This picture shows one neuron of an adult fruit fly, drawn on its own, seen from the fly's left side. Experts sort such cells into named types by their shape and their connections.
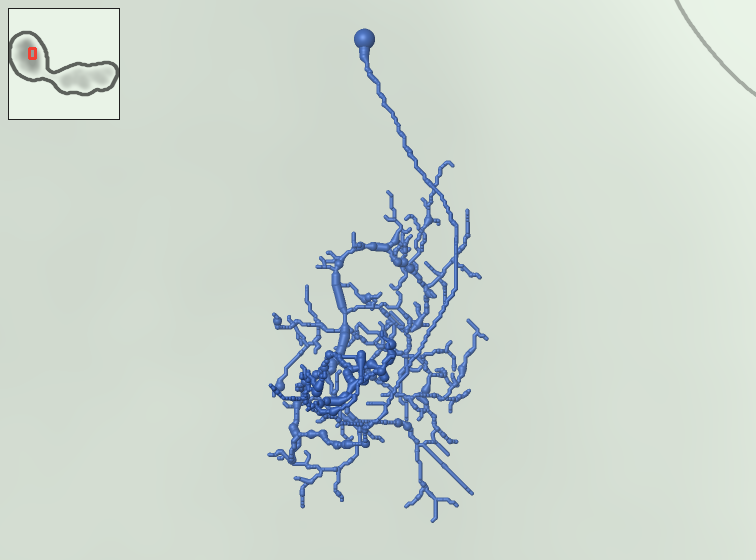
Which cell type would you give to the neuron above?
LC22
